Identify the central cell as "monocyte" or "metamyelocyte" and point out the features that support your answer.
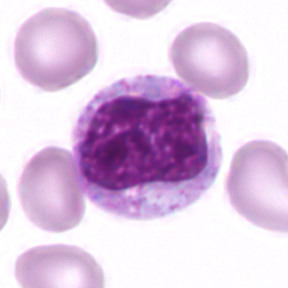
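This is a metamyelocyte, not a monocyte. The deciding point is the cytoplasm: it is pale lilac, with fine pink-purple granules scattered through it.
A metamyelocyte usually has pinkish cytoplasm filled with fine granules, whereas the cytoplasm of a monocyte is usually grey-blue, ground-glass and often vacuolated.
Next, the nucleus: it is one continuous mass, not split into separate lobes, and has a shallow notch in its lower edge.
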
